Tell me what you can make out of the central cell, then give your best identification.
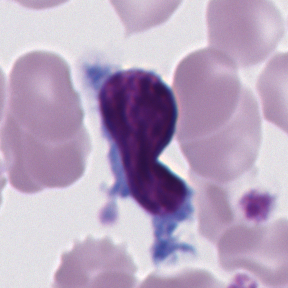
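See how the cytoplasm trails off into ragged, wispy projections instead of a smooth edge? The nucleus is wider at the top than at the bottom, there are no nucleoli to spot, and no granules in the cytoplasm either. Just a typical lymphocyte.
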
